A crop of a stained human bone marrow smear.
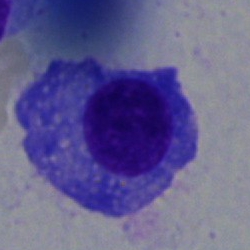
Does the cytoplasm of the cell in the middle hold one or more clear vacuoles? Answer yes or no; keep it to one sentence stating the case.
Yes, in the cytoplasm of the cell there is at least one clear vacuole.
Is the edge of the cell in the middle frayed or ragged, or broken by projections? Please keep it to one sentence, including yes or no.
Yes, this cell has a rough edge that is ragged or bears projections, blebs or tags.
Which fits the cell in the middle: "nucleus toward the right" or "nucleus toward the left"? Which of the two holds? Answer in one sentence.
Toward the left of the nucleus extends most of the cytoplasm.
